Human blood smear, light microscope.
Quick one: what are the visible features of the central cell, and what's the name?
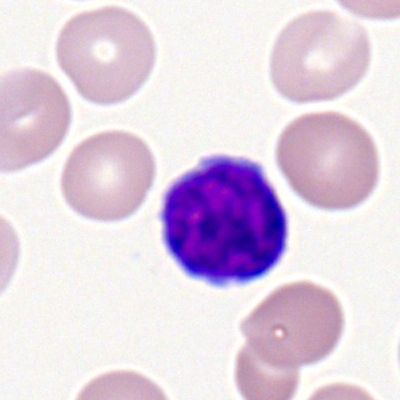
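First, the nucleus occupies almost the entire cell, leaving no more than a very thin rim of cytoplasm. Second, that rim at the cell's edge is blue. Third, no nucleoli are visible in the nucleus. Fourth, no coarse granules appear anywhere in the cell. The cell is a lymphocyte.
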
